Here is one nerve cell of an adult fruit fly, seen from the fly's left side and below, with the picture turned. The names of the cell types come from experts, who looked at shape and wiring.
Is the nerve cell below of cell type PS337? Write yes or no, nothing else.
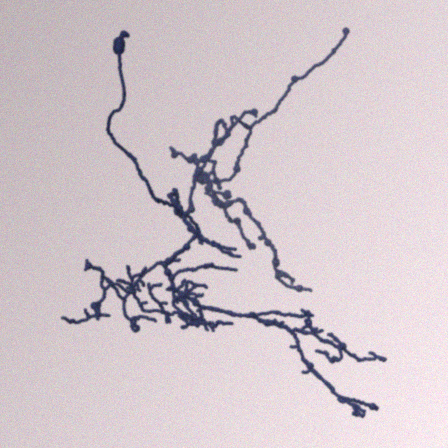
yes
